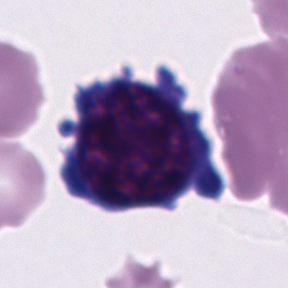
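Normoblast at the centre of a stained peripheral blood smear. The normoblast's outline is irregular, with small knob-like bumps along its edge; the largest projections stand out at the top and at the lower right. Small reddish-purple specks are scattered across the cell, and no clear vacuoles are seen in the cytoplasm.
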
